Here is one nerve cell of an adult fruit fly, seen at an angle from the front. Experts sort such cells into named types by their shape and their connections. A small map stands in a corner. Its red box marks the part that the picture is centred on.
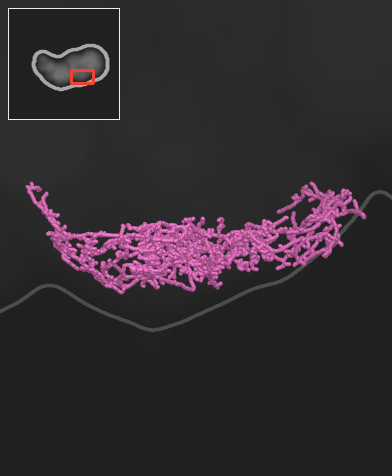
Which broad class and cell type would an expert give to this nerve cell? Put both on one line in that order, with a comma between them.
central-brain intrinsic neuron, GNG028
